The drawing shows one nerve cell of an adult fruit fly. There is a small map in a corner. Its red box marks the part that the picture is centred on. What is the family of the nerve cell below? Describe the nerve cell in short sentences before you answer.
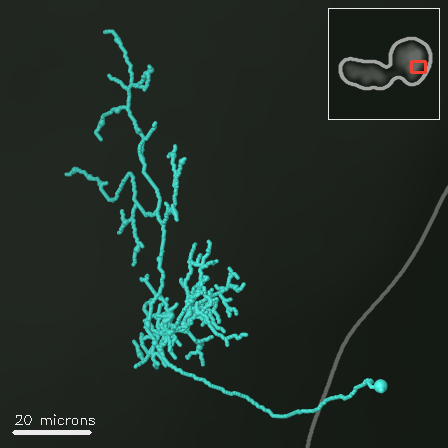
Its cell body lies at the lower right of the picture. By the scale bar it is about 100 microns tall in this view. Dozens of branch ends can be seen. Its broad class is optic-lobe intrinsic neuron. The family is Cm.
